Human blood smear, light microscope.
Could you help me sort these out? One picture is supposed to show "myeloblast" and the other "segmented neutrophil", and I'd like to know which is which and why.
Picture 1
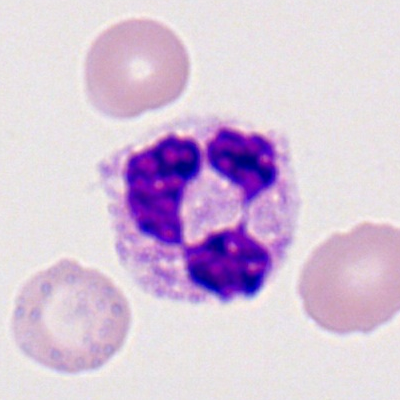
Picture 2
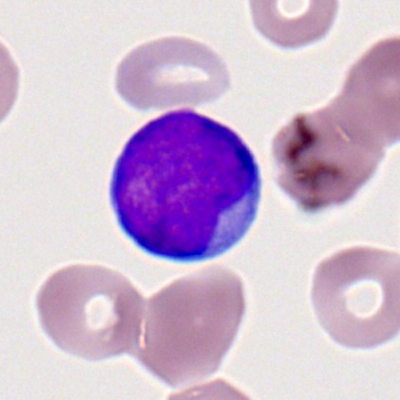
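The segmented neutrophil is in picture 1, and the myeloblast is in picture 2. In picture 1 the nucleus is divided into several separate dark lobes, arranged around a central patch of pale cytoplasm, and its chromatin is dark purple and coarsely clumped. The cytoplasm shows the clearest difference between the two. In picture 1 it is plentiful and pale pinkish-lilac. In picture 2 it is scant and seen mainly as a thin crescent at the lower right.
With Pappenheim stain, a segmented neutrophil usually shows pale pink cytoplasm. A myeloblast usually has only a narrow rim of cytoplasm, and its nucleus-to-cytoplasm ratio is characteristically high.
Granules also separate them: picture 1 holds many fine, small lilac granules, while none are seen in picture 2.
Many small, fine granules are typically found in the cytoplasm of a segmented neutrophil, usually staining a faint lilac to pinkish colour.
The outline is roughly round in picture 1. In picture 2 it is round and smooth, with no projections on the surface. In picture 2, a red cell lies just above the cell and nearly touches it.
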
